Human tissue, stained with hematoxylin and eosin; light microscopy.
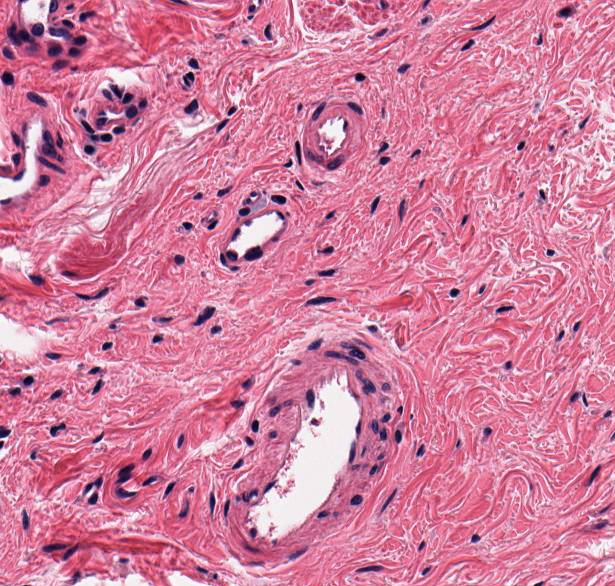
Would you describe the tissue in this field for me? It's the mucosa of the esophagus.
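Dense pink collagen in wavy, interlacing bundles occupies most of the field, with sparse, dark, spindle-shaped fibroblast nuclei scattered throughout. The largest vessel, lower centre, has an elongated lumen ringed by concentric layers of spindle cells. Upper left: darker, rounder nuclei cluster around small lumens.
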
